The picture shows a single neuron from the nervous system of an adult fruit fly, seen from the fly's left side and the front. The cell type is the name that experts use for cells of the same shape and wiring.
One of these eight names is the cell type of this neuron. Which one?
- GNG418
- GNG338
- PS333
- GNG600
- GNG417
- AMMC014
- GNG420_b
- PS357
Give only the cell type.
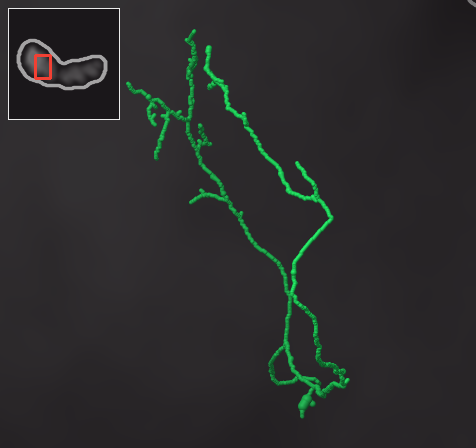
PS357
